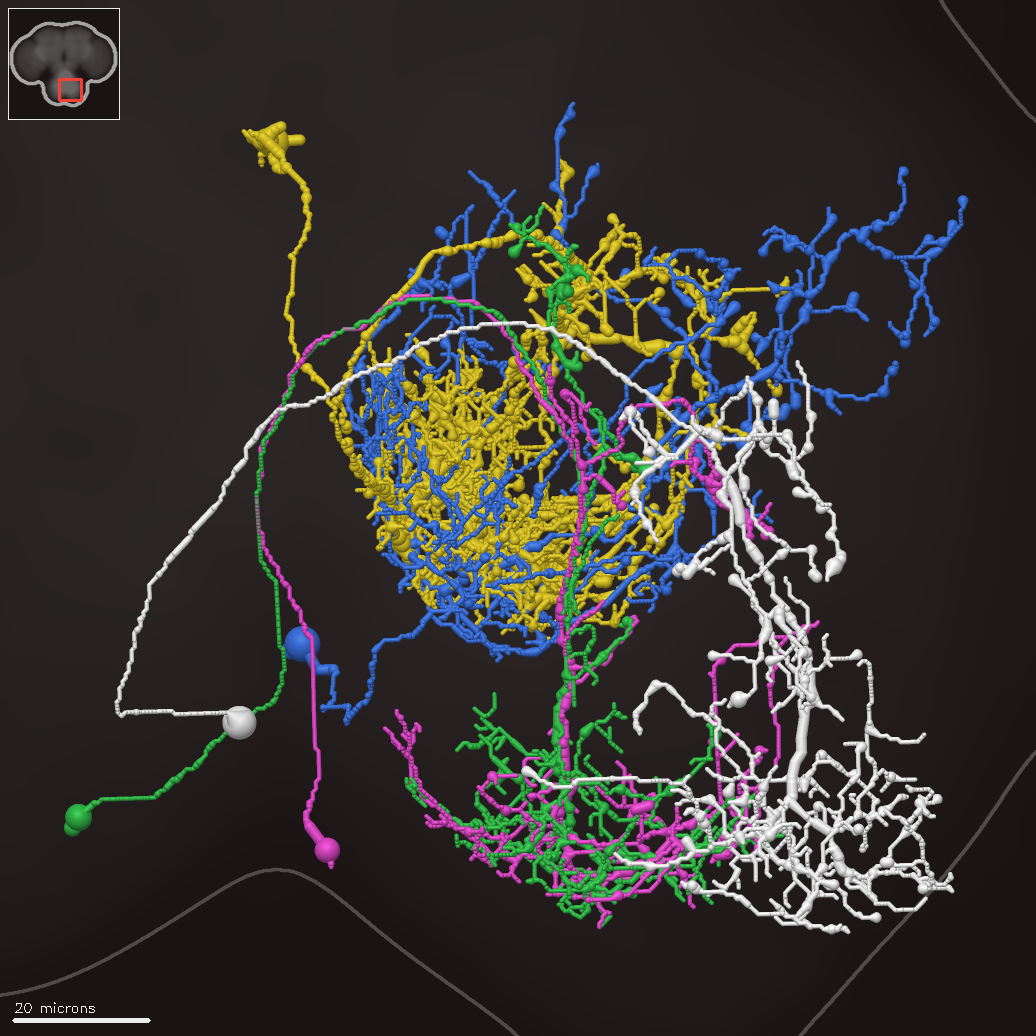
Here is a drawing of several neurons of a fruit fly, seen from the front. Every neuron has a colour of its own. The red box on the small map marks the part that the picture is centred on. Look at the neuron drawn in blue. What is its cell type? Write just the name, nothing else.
IN13B017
